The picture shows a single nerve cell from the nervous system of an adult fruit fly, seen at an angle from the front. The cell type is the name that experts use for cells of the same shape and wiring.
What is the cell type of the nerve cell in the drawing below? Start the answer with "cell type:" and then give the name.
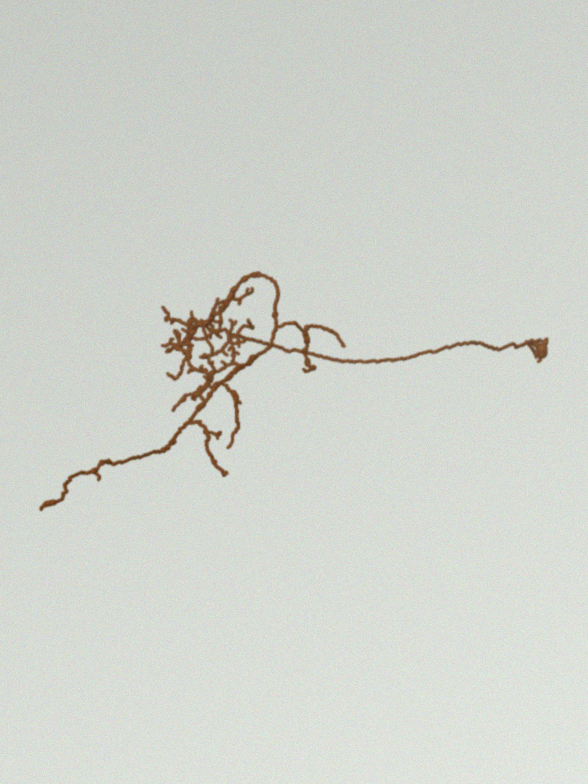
cell type: IN06A094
